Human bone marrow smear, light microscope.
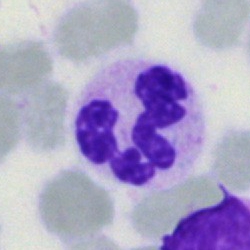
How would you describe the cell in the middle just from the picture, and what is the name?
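Begin with the outline, which is round and smooth. Inside, the chromatin is dark purple and coarsely clumped. There is plenty of cytoplasm, pale pinkish-lilac, with fine pinkish granules scattered through it. This cell is a segmented neutrophil.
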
